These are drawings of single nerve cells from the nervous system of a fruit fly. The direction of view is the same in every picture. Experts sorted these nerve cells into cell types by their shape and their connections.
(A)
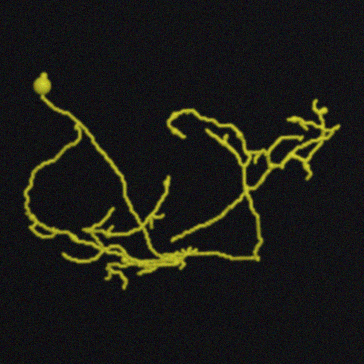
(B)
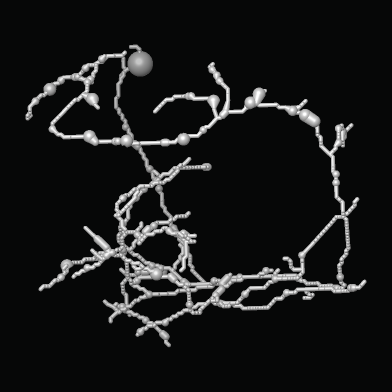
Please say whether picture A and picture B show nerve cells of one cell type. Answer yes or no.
yes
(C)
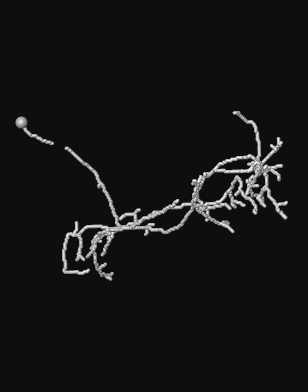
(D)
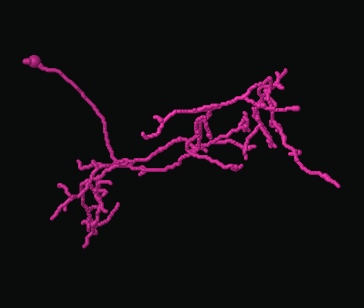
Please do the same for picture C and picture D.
yes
